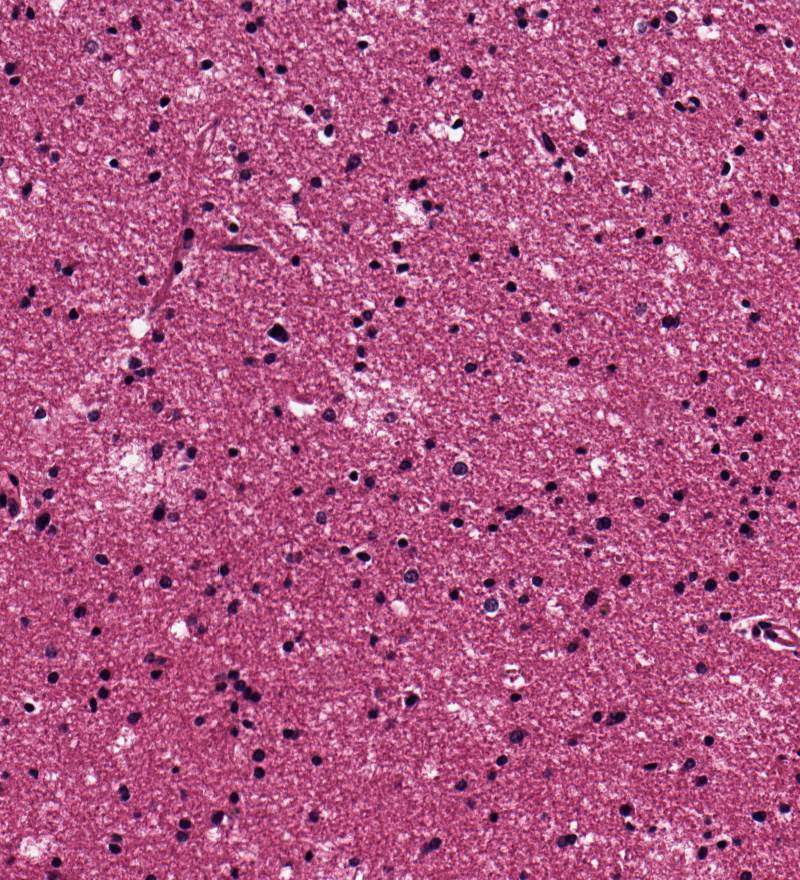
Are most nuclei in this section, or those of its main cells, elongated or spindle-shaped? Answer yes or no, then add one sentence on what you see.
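No. Small, round, darkly stained nuclei are scattered singly and fairly evenly across the whole field.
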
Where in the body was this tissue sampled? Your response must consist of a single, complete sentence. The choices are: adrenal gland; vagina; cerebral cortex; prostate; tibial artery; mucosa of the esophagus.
The sample was taken from the cerebral cortex.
